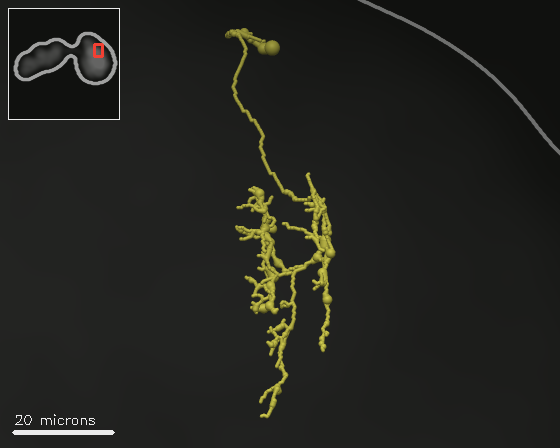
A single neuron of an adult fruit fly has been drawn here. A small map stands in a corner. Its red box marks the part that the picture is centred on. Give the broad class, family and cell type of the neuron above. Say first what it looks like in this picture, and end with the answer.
The cell body can be seen at the top of the picture. By the scale bar it is about 80 microns tall in this view. The picture shows dozens of branch ends. It is an optic-lobe intrinsic neuron. The family is Dm. The cell type is Dm10.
